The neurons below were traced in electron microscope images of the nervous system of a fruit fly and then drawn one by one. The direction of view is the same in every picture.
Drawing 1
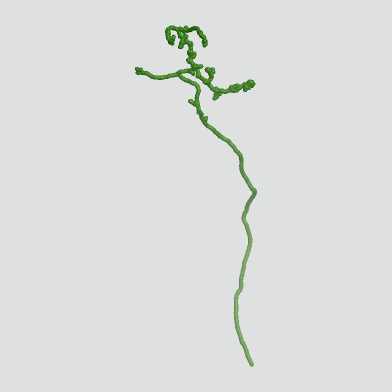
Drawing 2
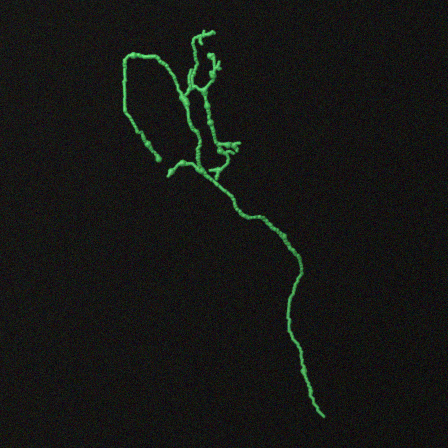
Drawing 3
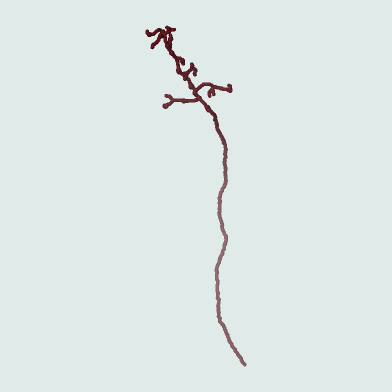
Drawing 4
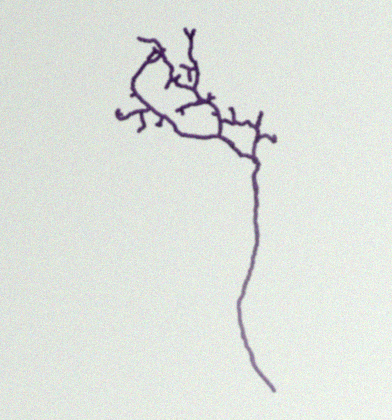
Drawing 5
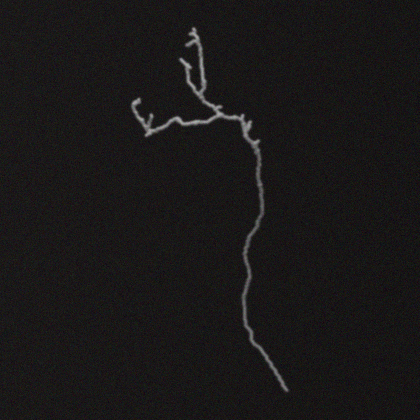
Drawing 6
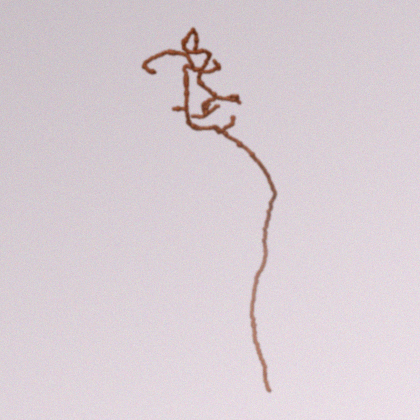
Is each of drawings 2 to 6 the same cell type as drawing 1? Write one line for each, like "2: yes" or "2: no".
2: yes
3: yes
4: no
5: no
6: yes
